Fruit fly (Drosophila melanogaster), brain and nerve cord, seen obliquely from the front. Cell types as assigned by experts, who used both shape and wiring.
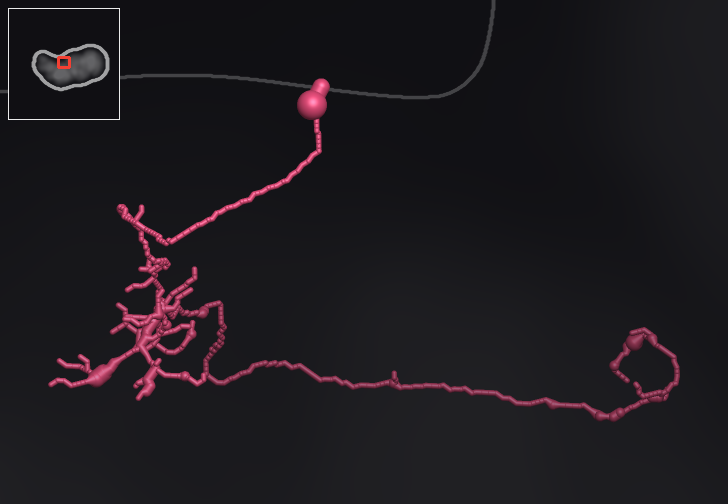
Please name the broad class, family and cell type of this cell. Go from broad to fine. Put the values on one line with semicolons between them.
optic-lobe intrinsic neuron; Tm; Tm5b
